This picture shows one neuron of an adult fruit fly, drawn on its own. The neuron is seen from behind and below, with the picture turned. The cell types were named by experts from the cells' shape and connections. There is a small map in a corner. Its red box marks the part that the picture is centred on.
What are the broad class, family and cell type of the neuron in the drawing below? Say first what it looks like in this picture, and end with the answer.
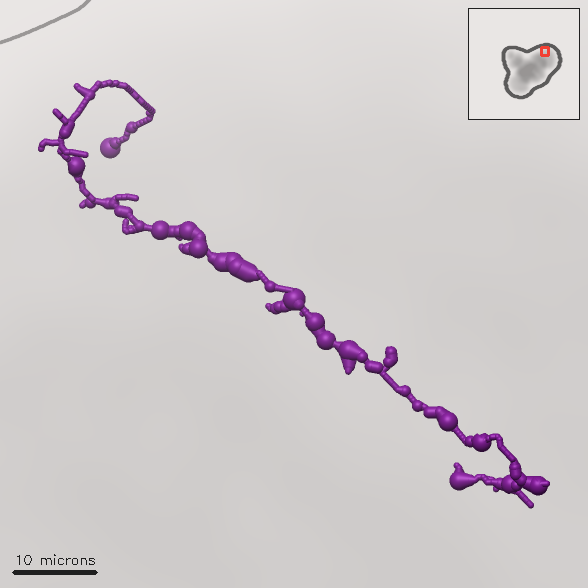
Its cell body lies at the upper left of the picture. From left to right in the picture it spans about 60 microns. It is an optic-lobe intrinsic neuron. Its family is Dm. It is of cell type Dm3c.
